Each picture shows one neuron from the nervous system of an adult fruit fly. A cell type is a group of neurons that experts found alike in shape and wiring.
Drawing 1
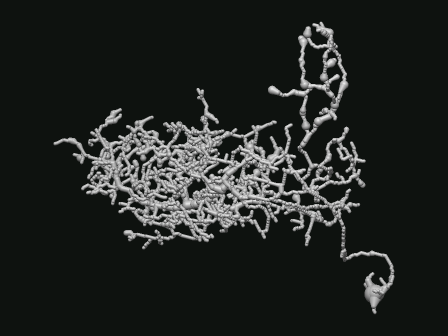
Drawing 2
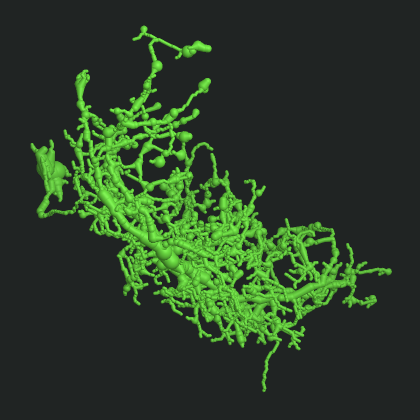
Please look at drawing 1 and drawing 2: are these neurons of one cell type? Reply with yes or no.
no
